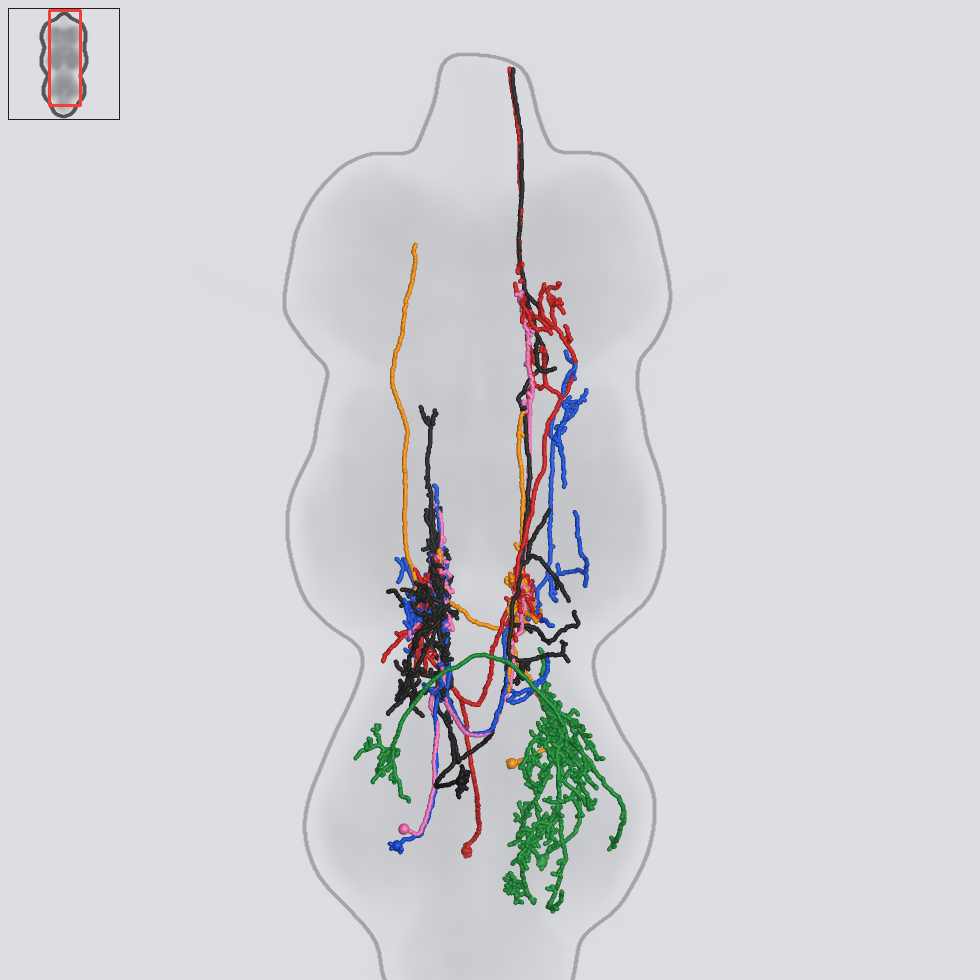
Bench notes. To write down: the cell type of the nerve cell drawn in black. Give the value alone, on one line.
AN19B039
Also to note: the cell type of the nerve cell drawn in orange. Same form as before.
IN07B068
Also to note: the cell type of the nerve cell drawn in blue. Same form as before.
IN06A072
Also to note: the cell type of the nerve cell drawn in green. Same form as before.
IN14B006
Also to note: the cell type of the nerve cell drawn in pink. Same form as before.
IN06A091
